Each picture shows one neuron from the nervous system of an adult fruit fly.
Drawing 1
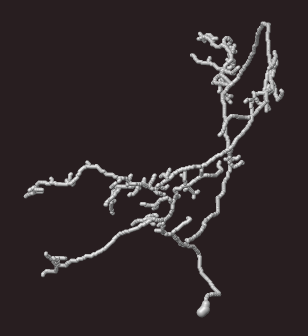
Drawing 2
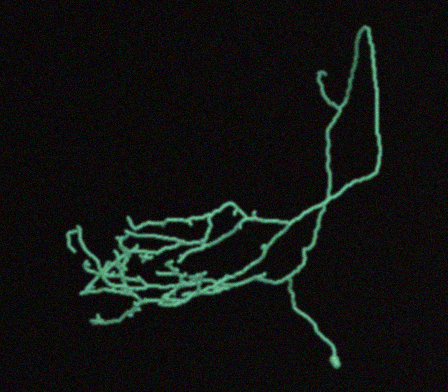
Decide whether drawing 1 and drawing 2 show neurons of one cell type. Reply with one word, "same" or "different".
different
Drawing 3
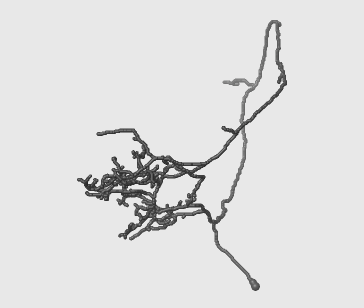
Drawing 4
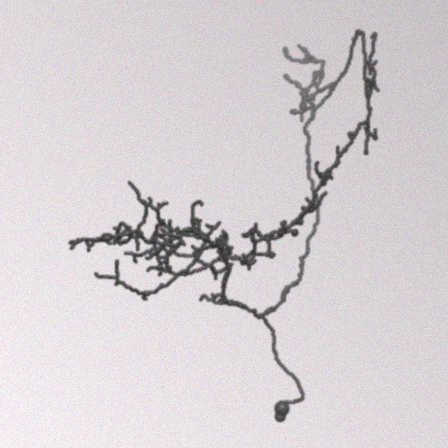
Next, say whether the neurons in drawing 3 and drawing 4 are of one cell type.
different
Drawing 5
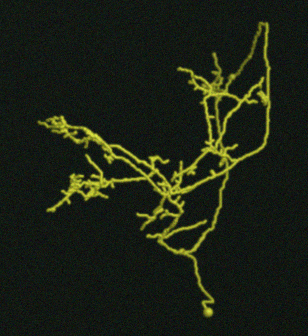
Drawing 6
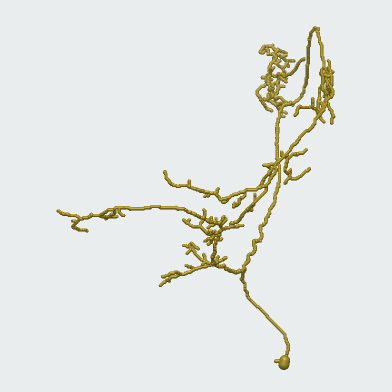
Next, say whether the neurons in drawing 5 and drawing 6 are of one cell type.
different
